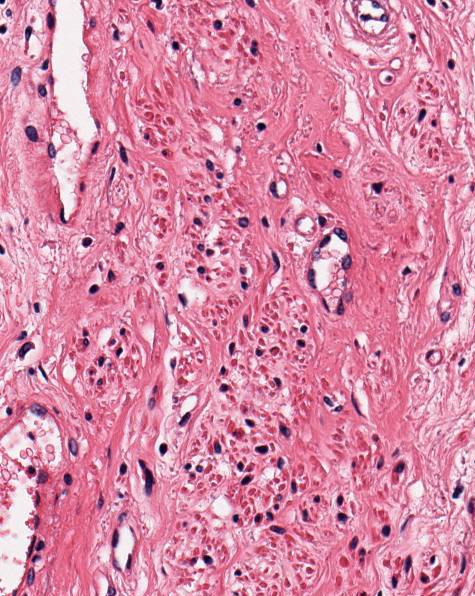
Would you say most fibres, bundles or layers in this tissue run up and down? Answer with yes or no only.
Yes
